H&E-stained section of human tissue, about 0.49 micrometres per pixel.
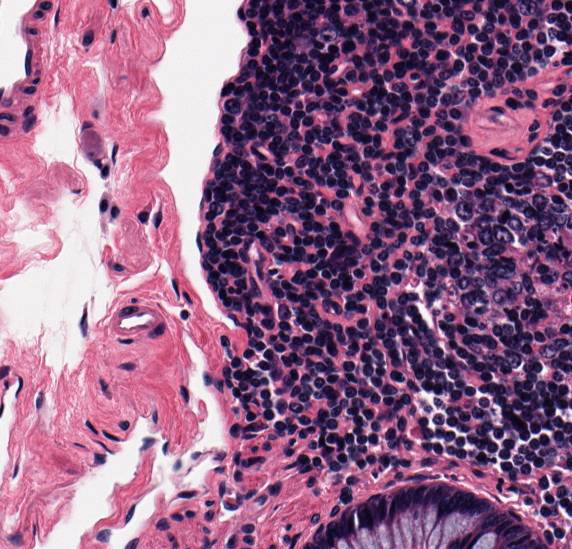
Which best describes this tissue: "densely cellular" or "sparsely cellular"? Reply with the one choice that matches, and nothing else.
Densely cellular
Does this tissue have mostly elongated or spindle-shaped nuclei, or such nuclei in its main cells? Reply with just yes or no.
No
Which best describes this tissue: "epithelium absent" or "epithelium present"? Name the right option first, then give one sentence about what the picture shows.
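Epithelium present. At the bottom edge of the field, a tall columnar epithelium has crowded dark nuclei at its base and pale cytoplasm above them.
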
